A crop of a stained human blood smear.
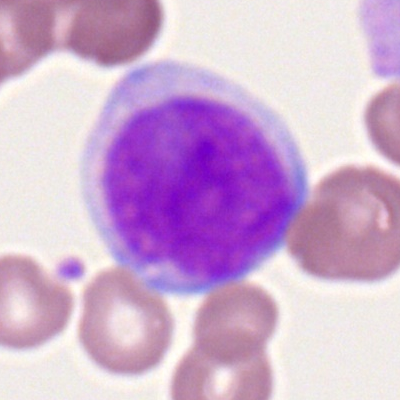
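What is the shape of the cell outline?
Round and smooth.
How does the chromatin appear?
Fine, evenly spread and stained purple.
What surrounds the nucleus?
A narrow rim of pale blue cytoplasm, wider at the upper left than at the right.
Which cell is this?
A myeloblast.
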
